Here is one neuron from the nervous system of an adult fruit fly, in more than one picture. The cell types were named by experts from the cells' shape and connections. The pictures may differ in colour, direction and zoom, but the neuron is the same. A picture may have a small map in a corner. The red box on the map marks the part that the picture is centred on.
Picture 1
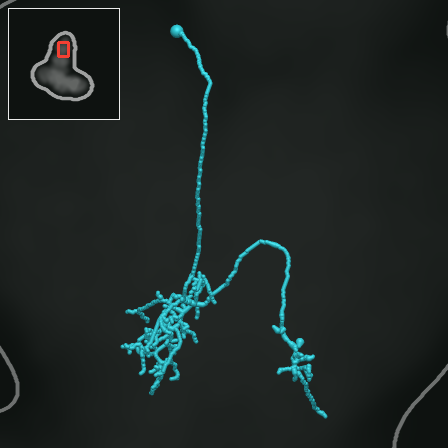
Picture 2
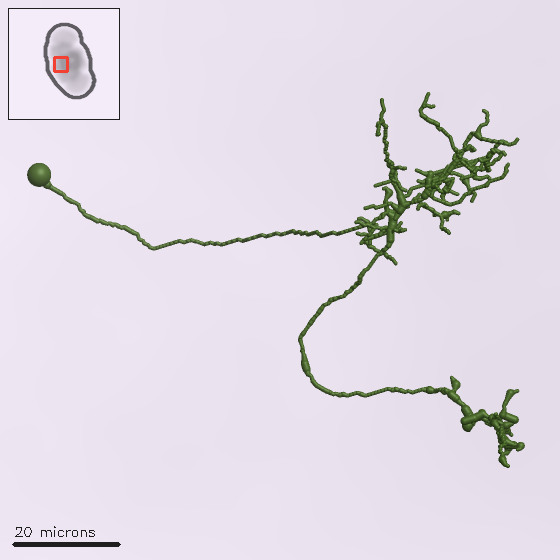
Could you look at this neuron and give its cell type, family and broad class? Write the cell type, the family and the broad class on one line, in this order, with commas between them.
IN06A114, hemilineage 06A, nerve-cord intrinsic neuron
